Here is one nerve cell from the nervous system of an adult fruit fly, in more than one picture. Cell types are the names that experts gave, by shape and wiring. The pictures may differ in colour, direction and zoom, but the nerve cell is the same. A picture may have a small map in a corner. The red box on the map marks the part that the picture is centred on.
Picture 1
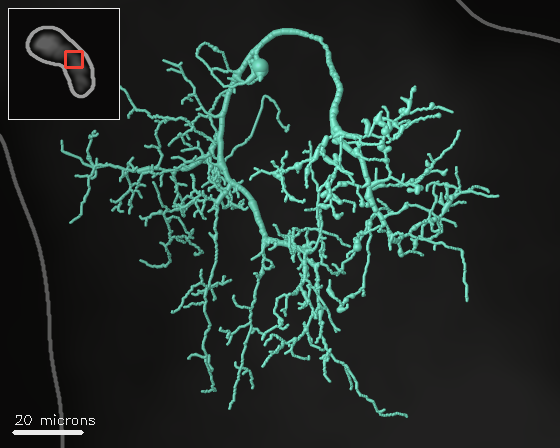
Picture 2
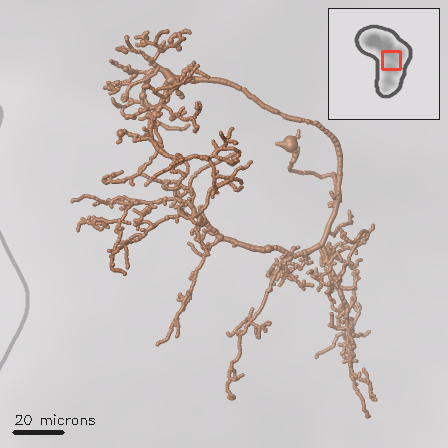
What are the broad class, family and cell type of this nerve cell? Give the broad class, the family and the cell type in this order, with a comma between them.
nerve-cord intrinsic neuron, hemilineage 01A, IN01A025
